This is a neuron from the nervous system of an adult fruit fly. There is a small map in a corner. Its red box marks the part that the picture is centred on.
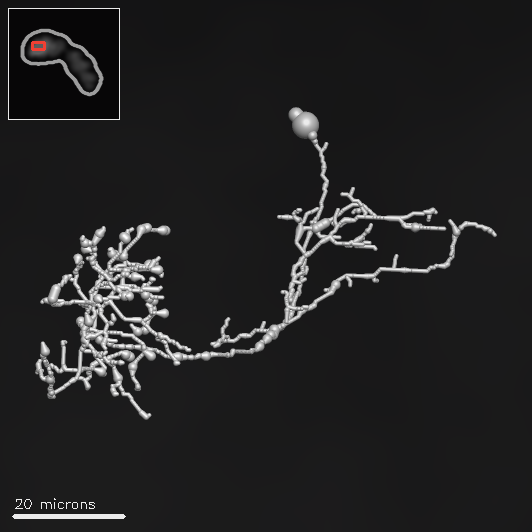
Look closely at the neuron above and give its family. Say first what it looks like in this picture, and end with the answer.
The cell body can be seen at the top of the picture. By the scale bar it is about 85 microns wide in this view. Dozens of branch ends can be seen. This is a central-brain intrinsic neuron. The family is hemilineage EBa1.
